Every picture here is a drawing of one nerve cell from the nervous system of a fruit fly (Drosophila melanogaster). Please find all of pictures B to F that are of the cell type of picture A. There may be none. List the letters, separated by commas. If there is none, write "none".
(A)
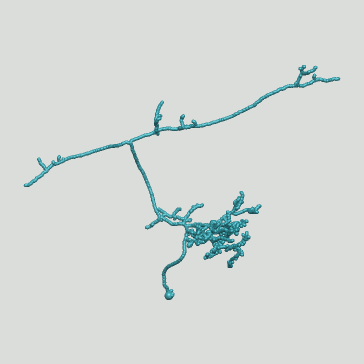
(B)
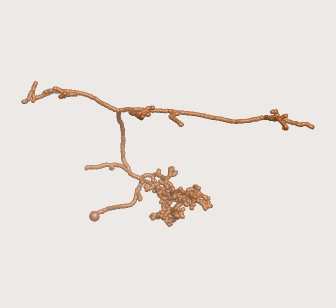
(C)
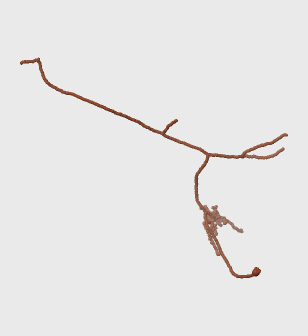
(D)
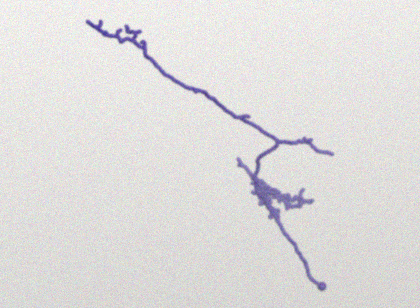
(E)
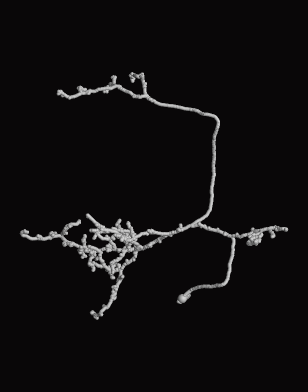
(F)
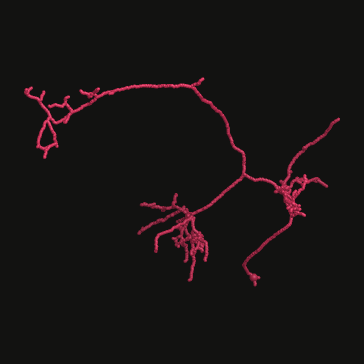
B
